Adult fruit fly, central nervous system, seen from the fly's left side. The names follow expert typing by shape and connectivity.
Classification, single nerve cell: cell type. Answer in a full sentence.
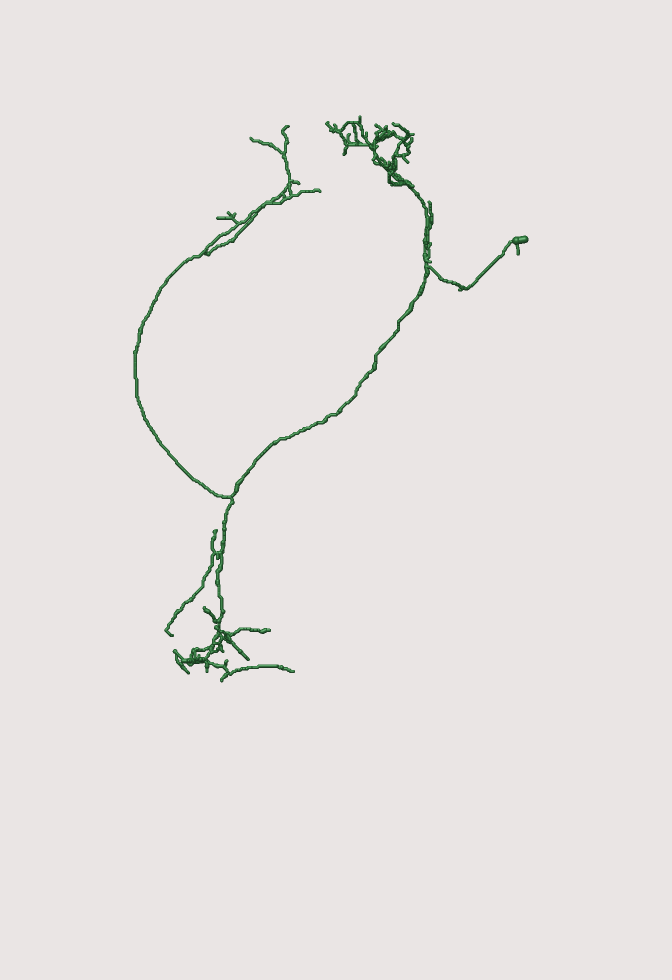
The cell type is CB1949.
